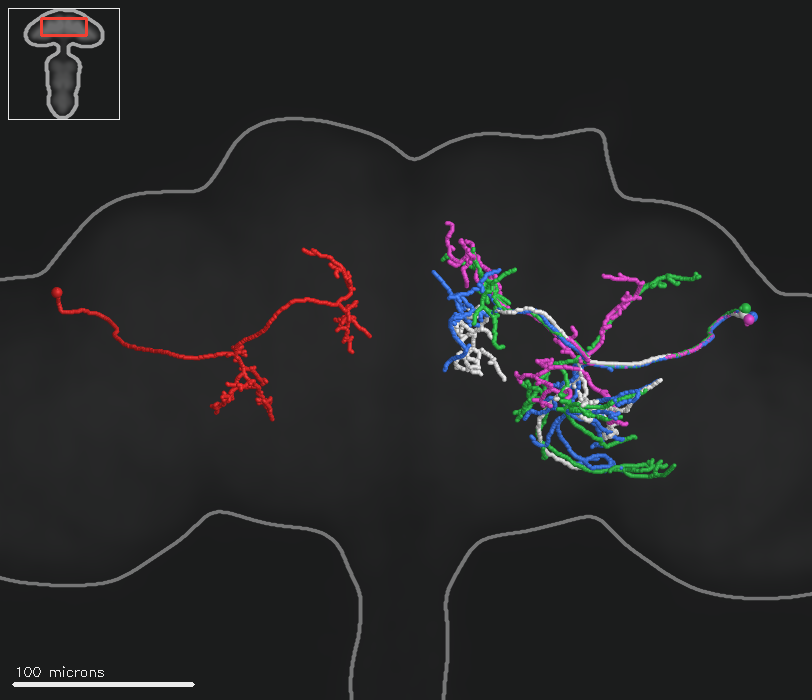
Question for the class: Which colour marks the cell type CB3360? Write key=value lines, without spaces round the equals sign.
colour=white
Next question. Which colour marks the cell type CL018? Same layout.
colour=red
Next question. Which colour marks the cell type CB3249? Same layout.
colour=blue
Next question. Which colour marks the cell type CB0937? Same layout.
colour=green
